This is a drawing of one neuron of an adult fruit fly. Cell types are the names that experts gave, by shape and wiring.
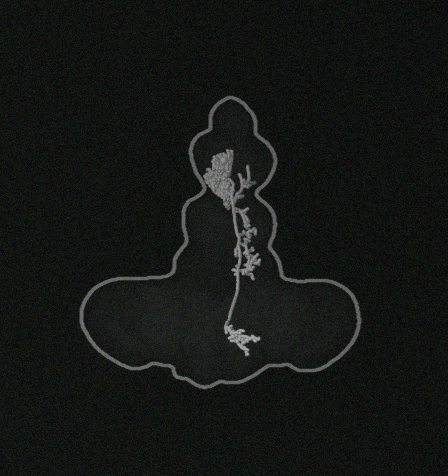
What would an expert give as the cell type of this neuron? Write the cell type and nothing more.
AN23B003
